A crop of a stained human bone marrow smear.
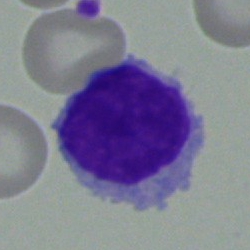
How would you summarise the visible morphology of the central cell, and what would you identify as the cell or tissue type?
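Let me start with the cytoplasm: pale lilac-blue, in a rim broadest along the lower right side. I can't make out any distinct granules in it. The chromatin stains dark purple and looks dense throughout the nucleus. So this is a lymphocyte.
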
